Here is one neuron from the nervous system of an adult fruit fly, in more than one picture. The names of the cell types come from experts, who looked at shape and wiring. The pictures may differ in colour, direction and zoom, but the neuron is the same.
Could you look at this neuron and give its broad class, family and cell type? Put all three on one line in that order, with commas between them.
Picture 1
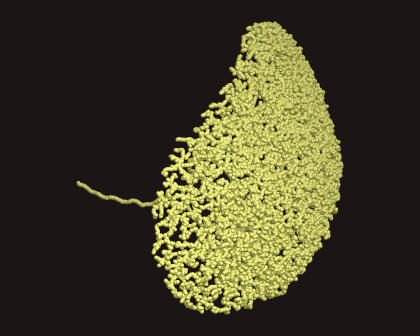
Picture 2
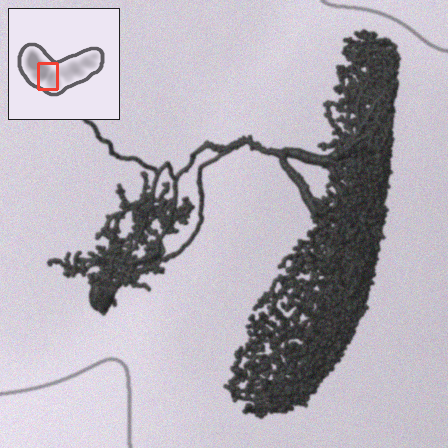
visual projection neuron, hemilineage VLPl2_lateral, LT1d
